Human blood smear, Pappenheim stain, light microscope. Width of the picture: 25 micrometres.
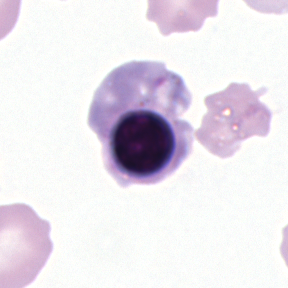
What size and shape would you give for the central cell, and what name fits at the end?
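The cell measures about 11 by 10 micrometres. Its nucleus is round in outline, about 6 micrometres across, and lies toward the bottom of the cell, occupying about 30% of the cell's area. The nuclear edge is smooth and sharply defined. The chromatin is very dark and dense, with almost no inner structure to be made out. The cytoplasm is a pale greyish lilac, and only a few tiny reddish specks lie in its upper part. This cell is a normoblast.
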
